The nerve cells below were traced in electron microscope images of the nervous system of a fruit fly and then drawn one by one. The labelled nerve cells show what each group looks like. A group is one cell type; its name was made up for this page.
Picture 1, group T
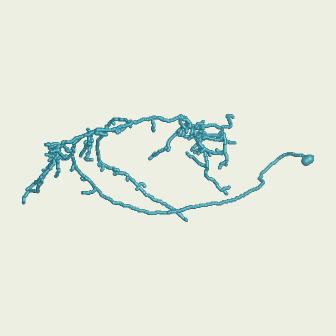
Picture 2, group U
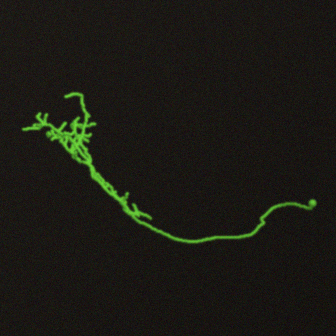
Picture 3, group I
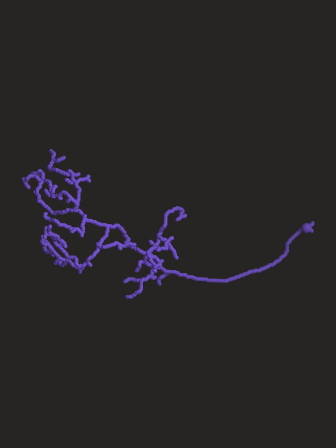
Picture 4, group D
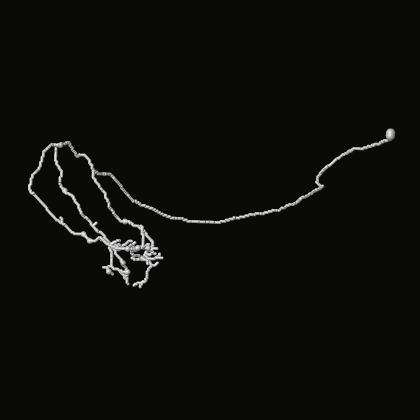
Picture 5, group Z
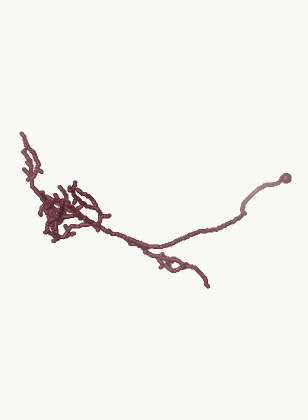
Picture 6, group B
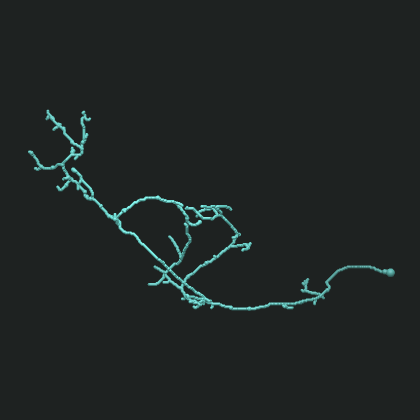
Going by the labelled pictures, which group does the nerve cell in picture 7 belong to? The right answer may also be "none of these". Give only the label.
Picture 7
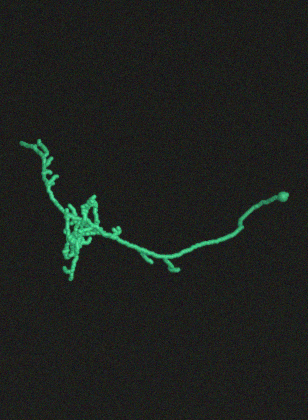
group Z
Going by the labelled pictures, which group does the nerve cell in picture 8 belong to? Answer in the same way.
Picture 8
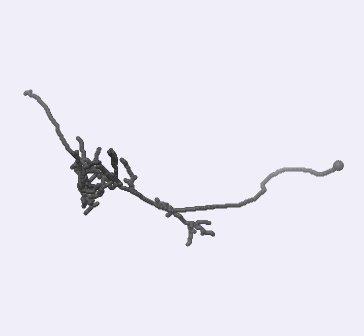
group Z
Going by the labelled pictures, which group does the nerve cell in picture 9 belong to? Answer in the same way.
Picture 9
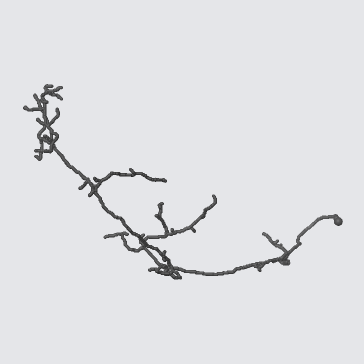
group B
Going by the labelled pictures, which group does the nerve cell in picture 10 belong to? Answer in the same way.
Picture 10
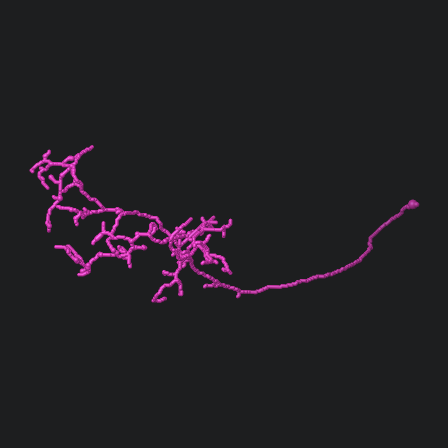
group I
